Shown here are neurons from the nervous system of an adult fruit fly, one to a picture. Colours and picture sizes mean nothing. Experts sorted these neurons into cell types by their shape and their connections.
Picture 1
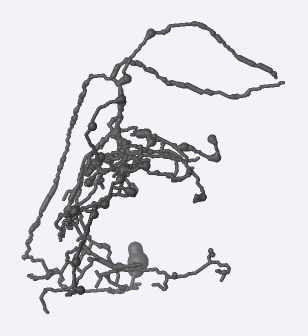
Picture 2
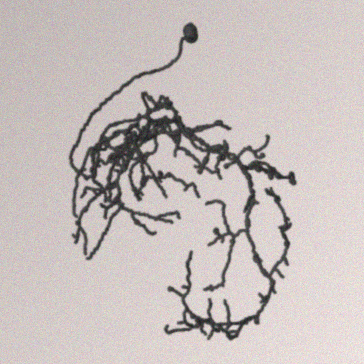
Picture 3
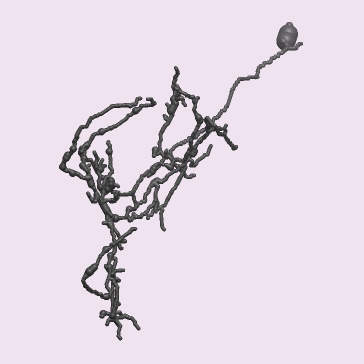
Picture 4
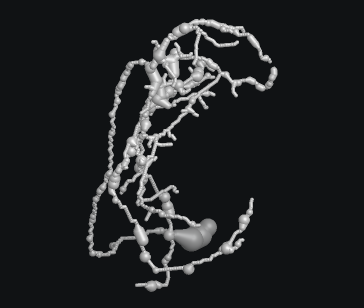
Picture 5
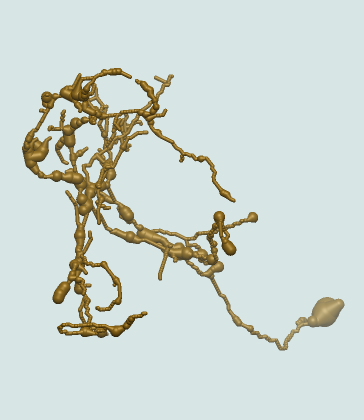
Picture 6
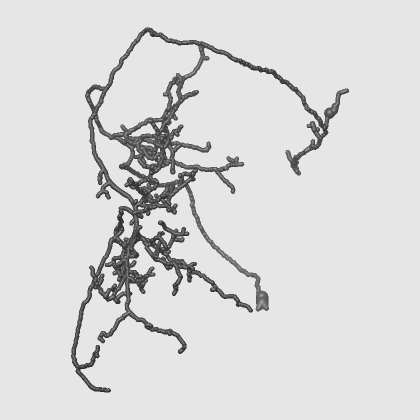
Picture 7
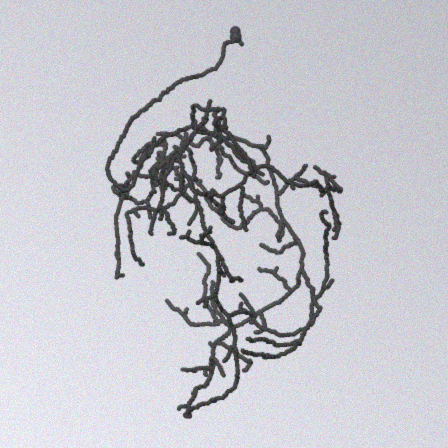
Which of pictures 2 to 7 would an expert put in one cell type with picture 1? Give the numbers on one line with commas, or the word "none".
3, 4, 5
